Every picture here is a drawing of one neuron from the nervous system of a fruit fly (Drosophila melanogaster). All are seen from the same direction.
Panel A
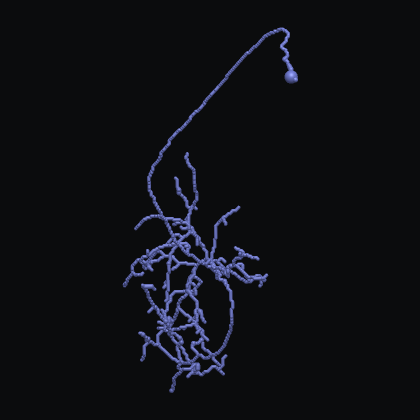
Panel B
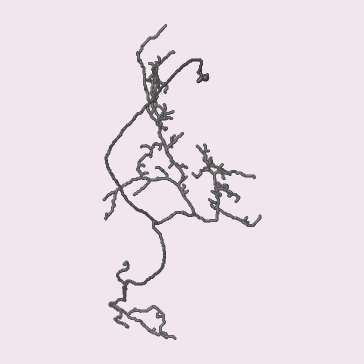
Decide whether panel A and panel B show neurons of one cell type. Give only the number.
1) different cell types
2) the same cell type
1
